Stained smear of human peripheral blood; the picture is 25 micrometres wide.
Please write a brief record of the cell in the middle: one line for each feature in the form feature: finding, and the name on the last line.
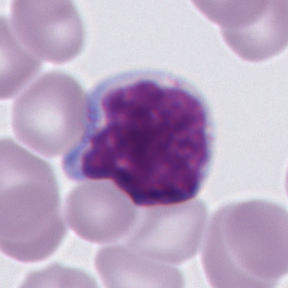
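Outline of nucleus: irregular, a bit angular
Chromatin: dark purple, coarsely clumped
Granules: just a few fine reddish-purple ones, along the upper right edge of the cytoplasm
Vacuoles: none visible
Cell: large granular lymphocyte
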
